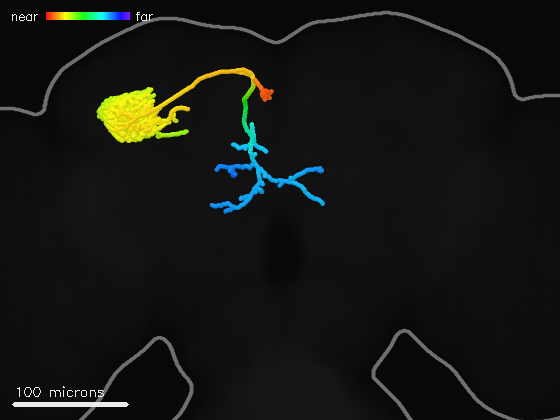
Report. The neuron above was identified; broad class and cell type: central-brain intrinsic neuron; AOTU014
